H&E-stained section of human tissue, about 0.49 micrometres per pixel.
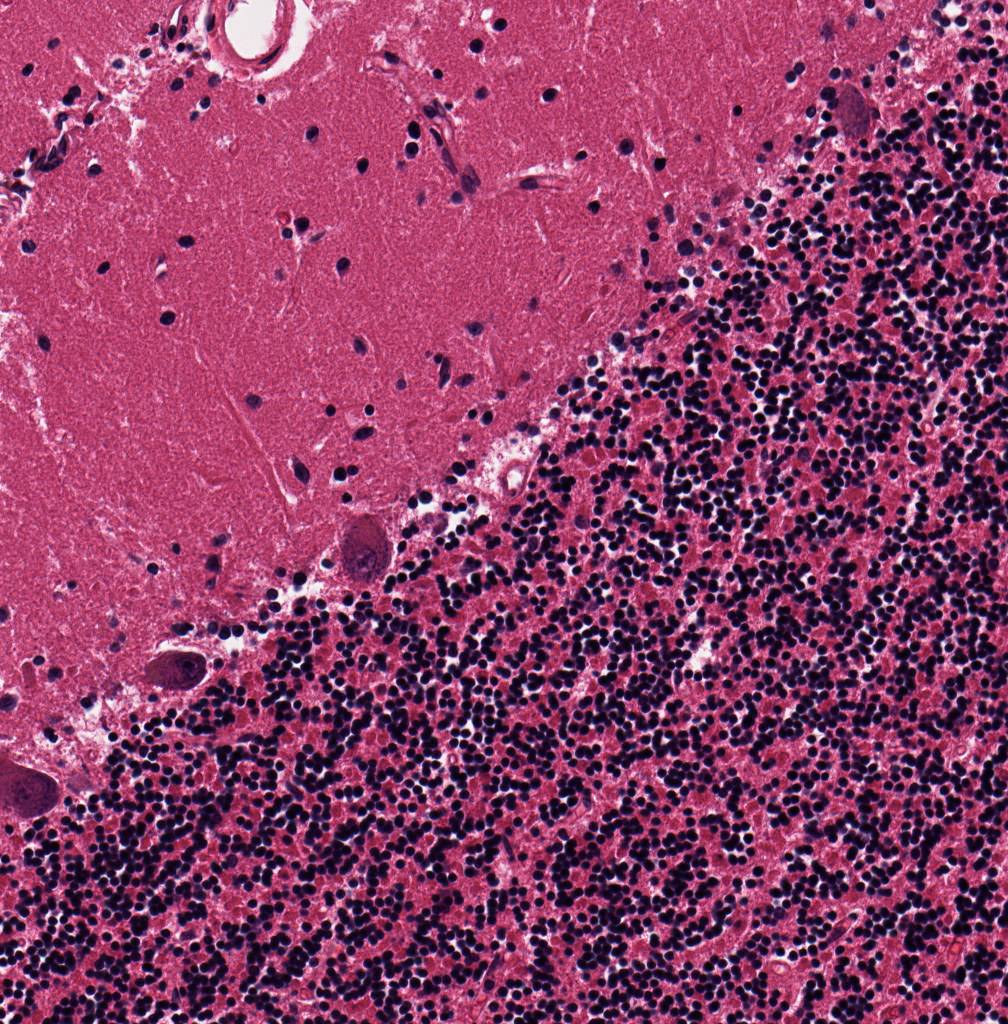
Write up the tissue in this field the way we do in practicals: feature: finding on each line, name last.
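Boundary: diagonal, dividing the field in two
Upper: pale pink layer at upper left, sparsely nucleated
Lower: densely cellular layer at lower right, crowded with small, round, dark nuclei with very little visible cytoplasm
Neurons: a few, large, lying singly along the boundary, abundant purplish cytoplasm
Islands: small, pink, nucleus-free, between the packed dark nuclei
Tissue: cerebellum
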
